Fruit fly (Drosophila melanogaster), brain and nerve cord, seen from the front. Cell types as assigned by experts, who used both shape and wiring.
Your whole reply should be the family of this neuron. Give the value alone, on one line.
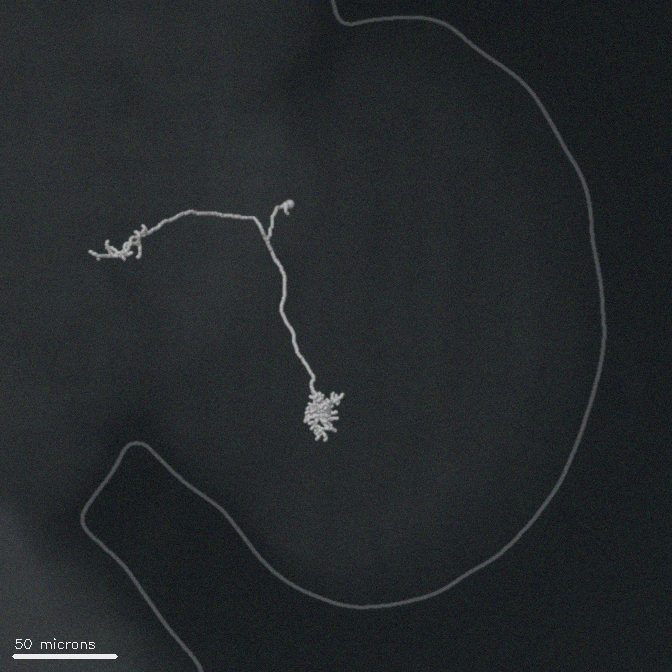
LPC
